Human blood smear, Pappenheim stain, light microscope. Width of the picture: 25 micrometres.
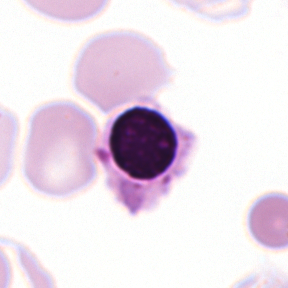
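Normoblast at the centre of the stained blood smear. First, the nucleus is round in outline and about 6 micrometres across. Second, it sits off-centre, towards the upper part of the cell. Third, its chromatin is dense and very dark purple throughout, with only a few faintly lighter patches. Fourth, the cytoplasm is pale pinkish-lilac. Fifth, that cytoplasm is drawn out into a pointed tag at the bottom of the cell.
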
